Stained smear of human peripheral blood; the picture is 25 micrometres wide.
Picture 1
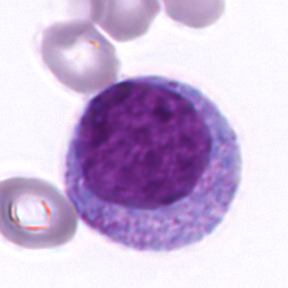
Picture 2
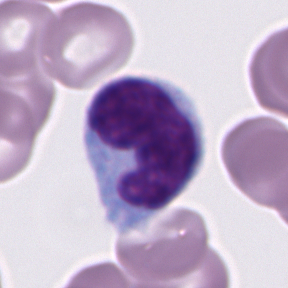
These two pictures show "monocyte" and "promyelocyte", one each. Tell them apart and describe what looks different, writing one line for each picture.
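Picture 1 is a promyelocyte. The cytoplasm holds many fine purple granules.
Picture 2 is a monocyte. No distinct granules are seen in the cytoplasm.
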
